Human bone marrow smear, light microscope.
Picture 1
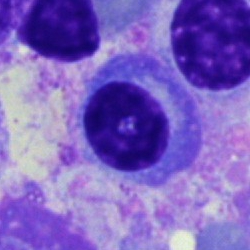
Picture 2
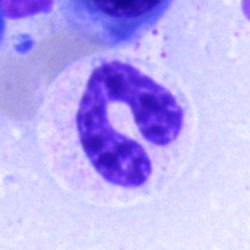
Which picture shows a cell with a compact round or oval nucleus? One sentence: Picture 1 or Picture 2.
Picture 1 is the one where the nucleus is compact and round or oval.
